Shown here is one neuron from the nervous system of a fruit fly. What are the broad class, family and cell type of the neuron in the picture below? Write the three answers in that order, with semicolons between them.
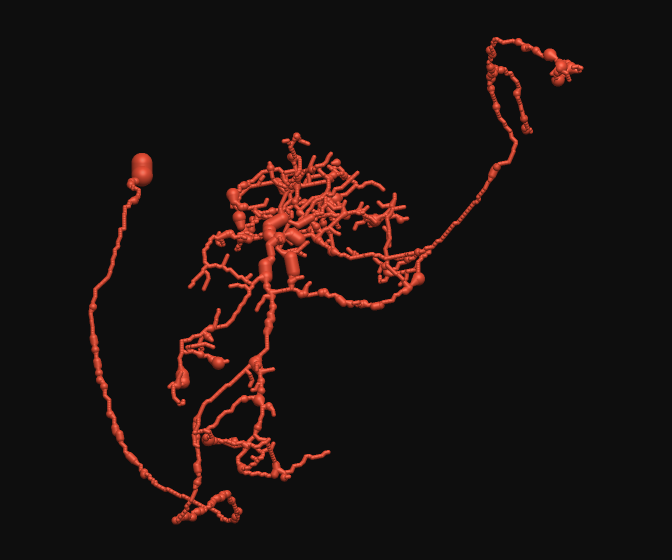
central-brain intrinsic neuron; class CX; FC2C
